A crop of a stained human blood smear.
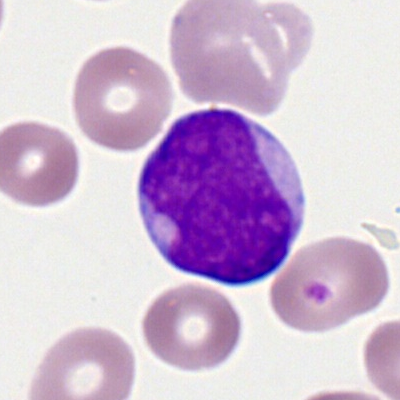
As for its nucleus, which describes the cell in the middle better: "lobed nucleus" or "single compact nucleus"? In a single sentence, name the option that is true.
This cell has an undivided, compact nucleus that is round, oval or kidney-shaped.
